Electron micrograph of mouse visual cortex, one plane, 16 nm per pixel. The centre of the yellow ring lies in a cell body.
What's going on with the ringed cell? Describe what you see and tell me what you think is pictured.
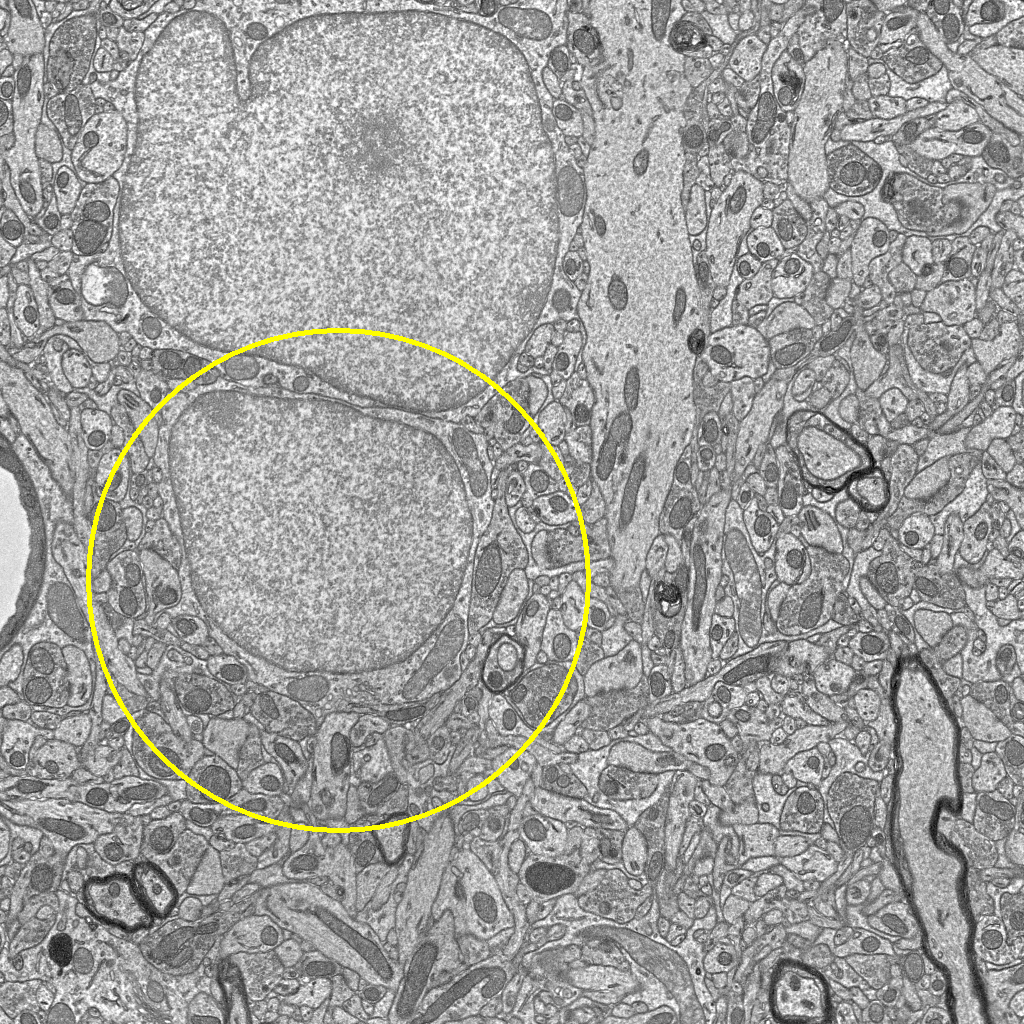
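The nucleus is large and rounded with somewhat flattened sides, lying whole within the ring. Its envelope is smooth, without deep infoldings; no distinct nucleolus is visible in this plane. A few elongated mitochondria lie along its right side. The cell is an astrocyte.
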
